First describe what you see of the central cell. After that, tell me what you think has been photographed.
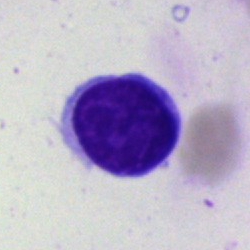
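Roughly round, as far as I can tell, is the outline of this cell. Throughout the nucleus the chromatin is deeply stained, a dark purple. There is only a scanty rim of pale blue cytoplasm, and it shows mainly on the left side. I see no vacuoles in that cytoplasm. This is a lymphocyte.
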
